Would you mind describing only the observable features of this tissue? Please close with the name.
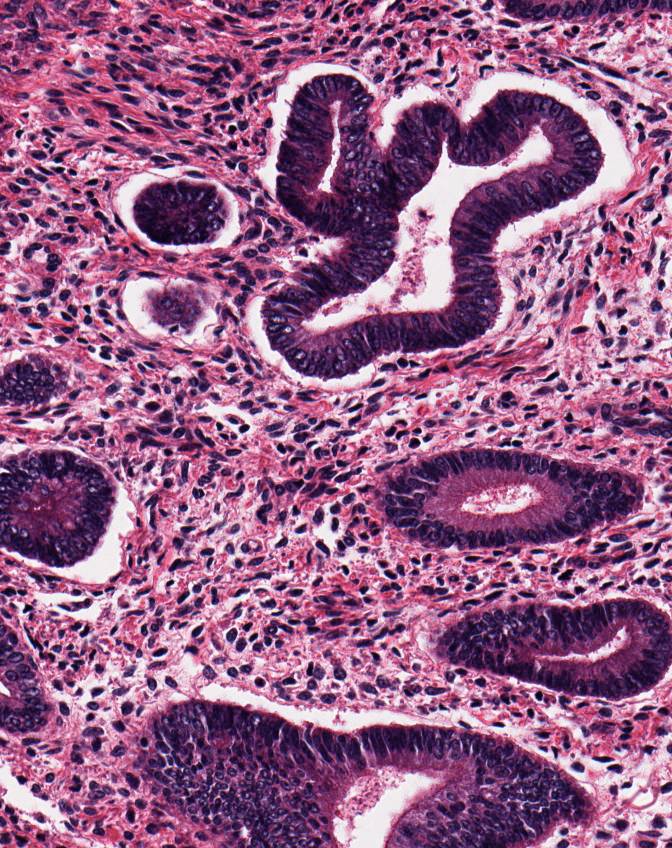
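Separate glands lie scattered through the field, each within a band of stroma. Tall columnar epithelium with crowded, stratified nuclei lines them. The largest, at top centre, is tortuous with several bends. Between glands the stroma is densely cellular, with small oval to spindle nuclei and scant cytoplasm. This is uterus other than the cervix.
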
